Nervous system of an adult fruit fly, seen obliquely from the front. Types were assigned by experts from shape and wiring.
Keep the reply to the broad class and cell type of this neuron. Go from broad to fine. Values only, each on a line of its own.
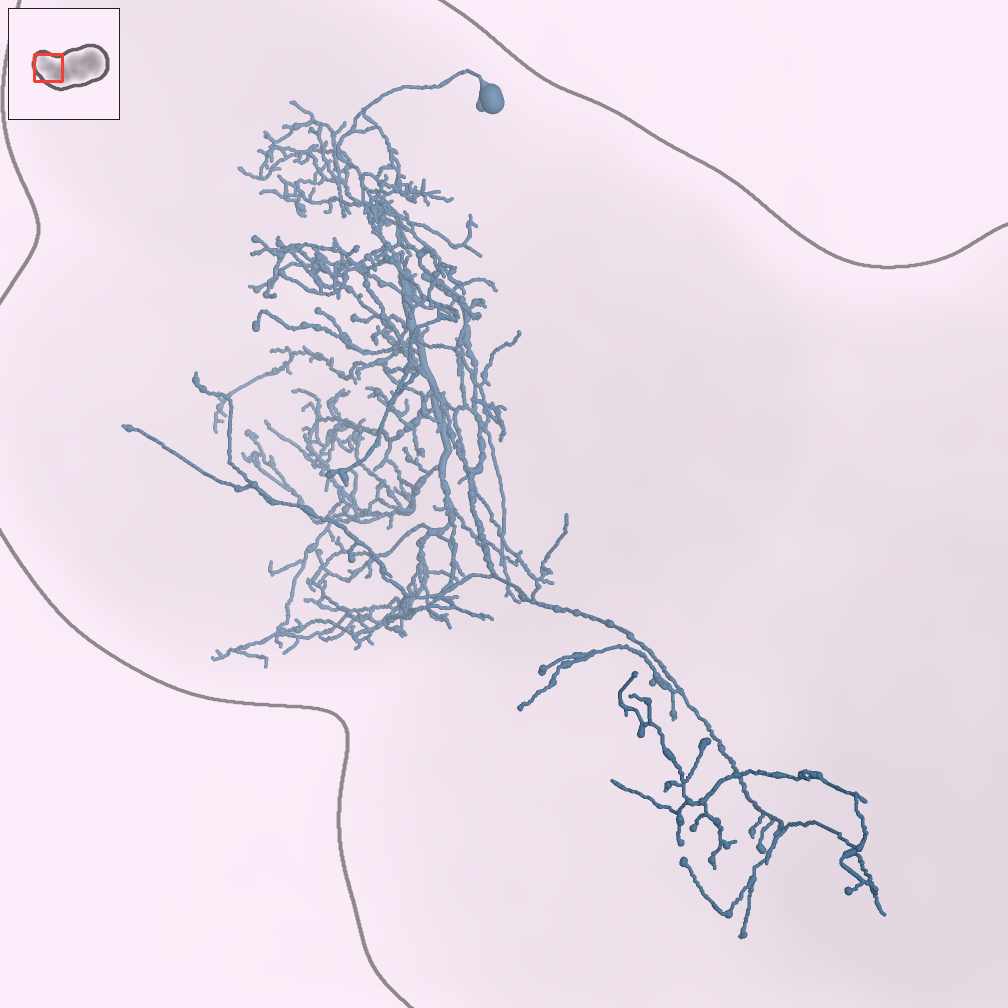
nerve-cord intrinsic neuron
INXXX143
